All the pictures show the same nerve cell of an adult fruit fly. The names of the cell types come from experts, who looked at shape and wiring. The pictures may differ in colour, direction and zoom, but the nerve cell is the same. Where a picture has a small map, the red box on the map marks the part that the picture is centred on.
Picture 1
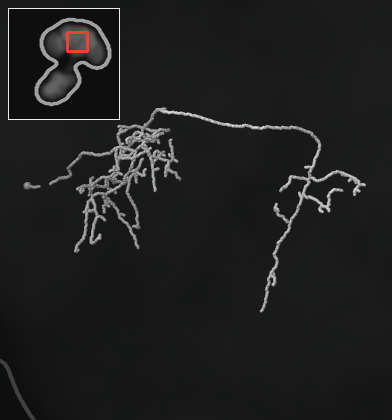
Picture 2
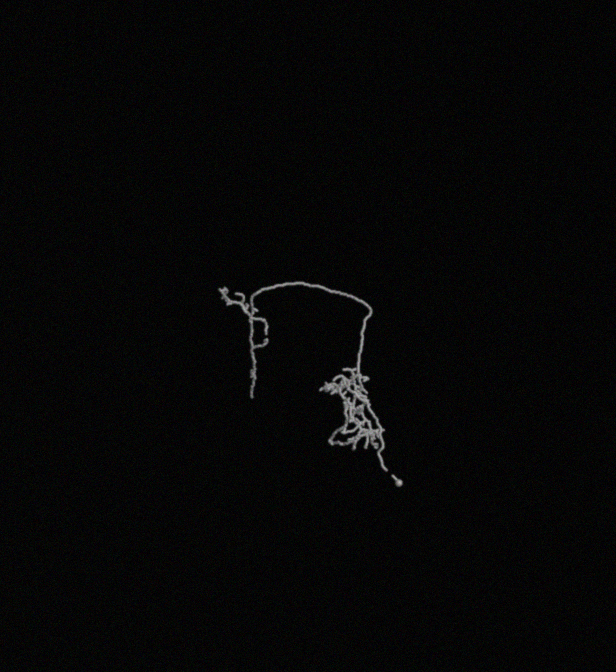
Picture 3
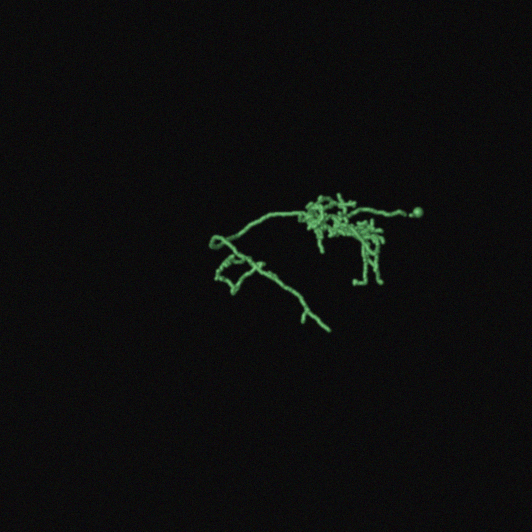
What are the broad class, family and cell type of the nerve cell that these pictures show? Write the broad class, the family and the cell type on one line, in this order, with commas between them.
central-brain intrinsic neuron, hemilineage DM5_central, IB076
